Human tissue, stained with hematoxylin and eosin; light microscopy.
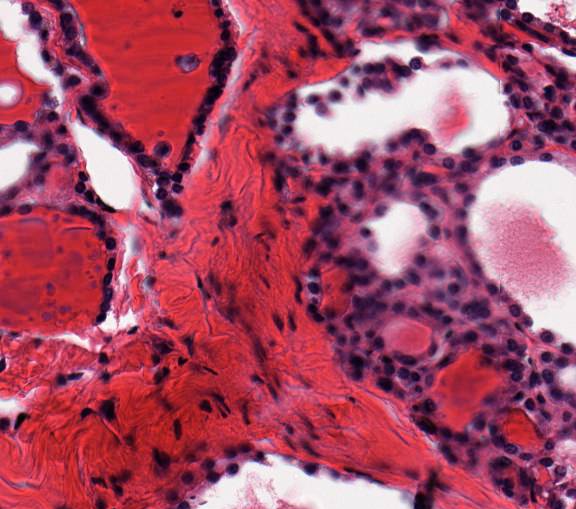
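Thyroid. A broad, dense pink fibrous band runs from top centre towards the lower left, between units on the left and a cellular right half. Close up, the band is wavy collagen with scattered elongated dark nuclei. On the right, small follicles sit among closely packed cells with round dark nuclei. Follicles are lined by one layer of flattened to cuboidal cells with dark round nuclei.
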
